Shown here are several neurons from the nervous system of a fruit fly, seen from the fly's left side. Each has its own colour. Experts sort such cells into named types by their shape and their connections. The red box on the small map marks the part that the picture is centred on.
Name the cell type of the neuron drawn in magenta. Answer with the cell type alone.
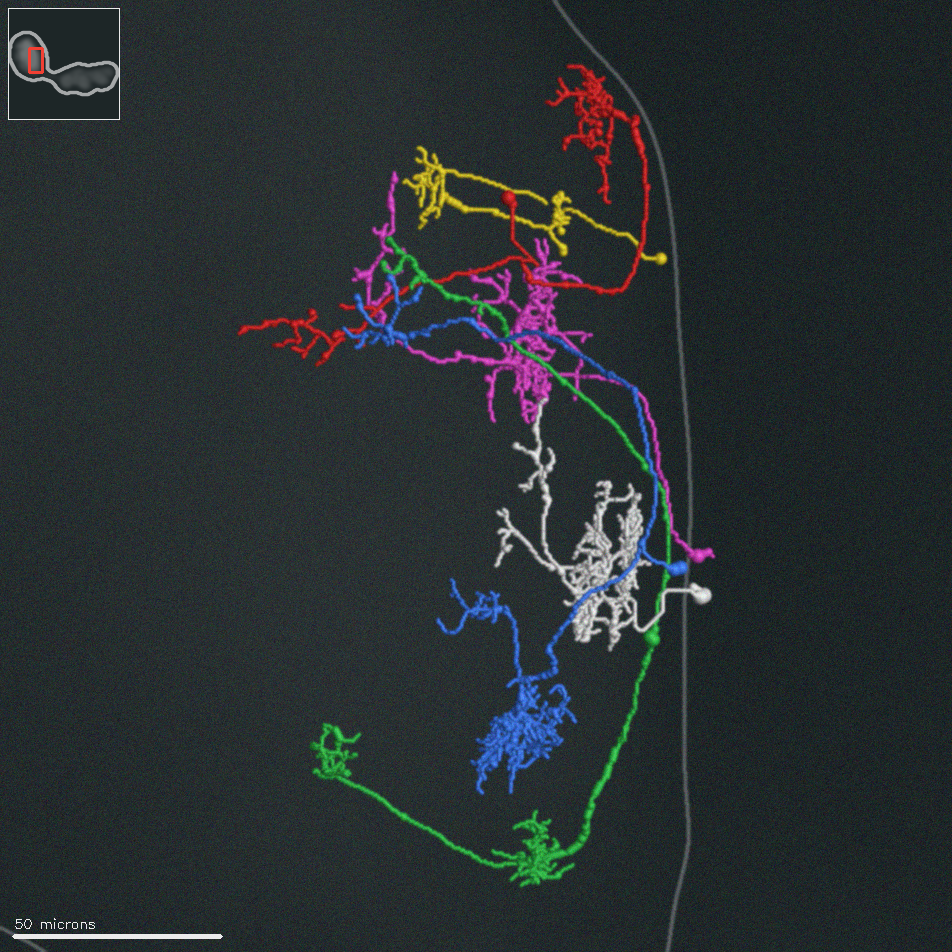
Y13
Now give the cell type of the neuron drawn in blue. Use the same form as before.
LLPC1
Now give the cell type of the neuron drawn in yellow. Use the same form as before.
T5a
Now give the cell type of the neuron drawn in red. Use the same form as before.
LPC1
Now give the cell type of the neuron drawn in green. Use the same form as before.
LLPC2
